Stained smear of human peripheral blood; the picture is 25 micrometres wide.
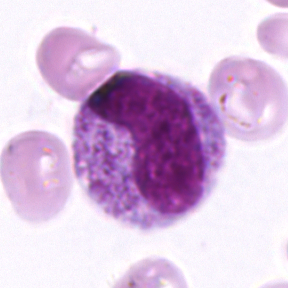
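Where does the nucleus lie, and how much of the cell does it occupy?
Off-centre toward the right side, taking up about half of the cell and leaving a broad band of cytoplasm on the left.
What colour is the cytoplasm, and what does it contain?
Lilac-pink rather than blue, packed with many fine purple granules.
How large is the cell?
About 14 micrometres across.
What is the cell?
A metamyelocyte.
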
